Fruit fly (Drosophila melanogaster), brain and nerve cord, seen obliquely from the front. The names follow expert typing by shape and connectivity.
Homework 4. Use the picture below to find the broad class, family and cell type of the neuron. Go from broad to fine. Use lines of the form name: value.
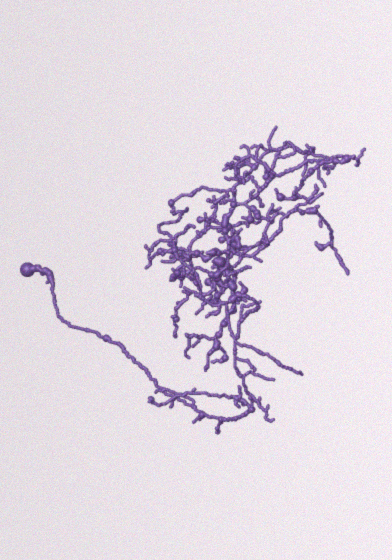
broad class: central-brain intrinsic neuron
family: hemilineage SLPal1
cell type: SLP019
